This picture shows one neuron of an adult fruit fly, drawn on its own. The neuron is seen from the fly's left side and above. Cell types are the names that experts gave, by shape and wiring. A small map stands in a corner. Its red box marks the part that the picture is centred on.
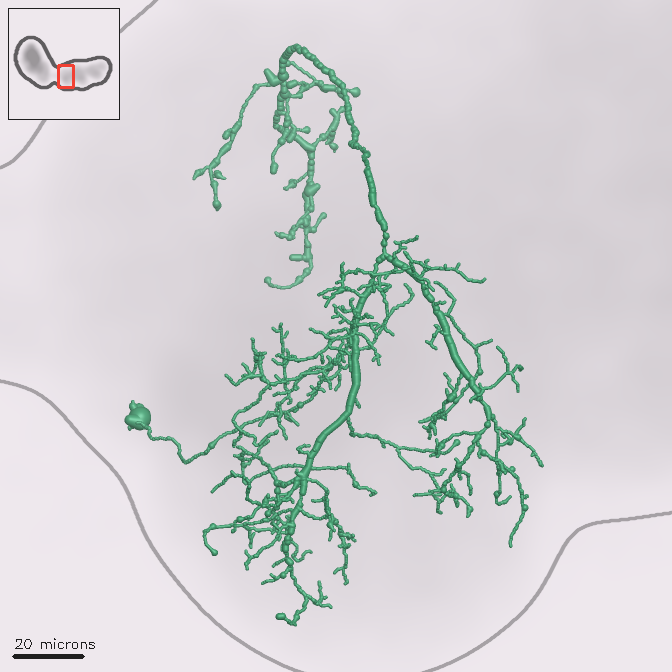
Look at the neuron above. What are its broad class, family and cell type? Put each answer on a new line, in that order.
nerve-cord intrinsic neuron
hemilineage 14B
IN14B005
